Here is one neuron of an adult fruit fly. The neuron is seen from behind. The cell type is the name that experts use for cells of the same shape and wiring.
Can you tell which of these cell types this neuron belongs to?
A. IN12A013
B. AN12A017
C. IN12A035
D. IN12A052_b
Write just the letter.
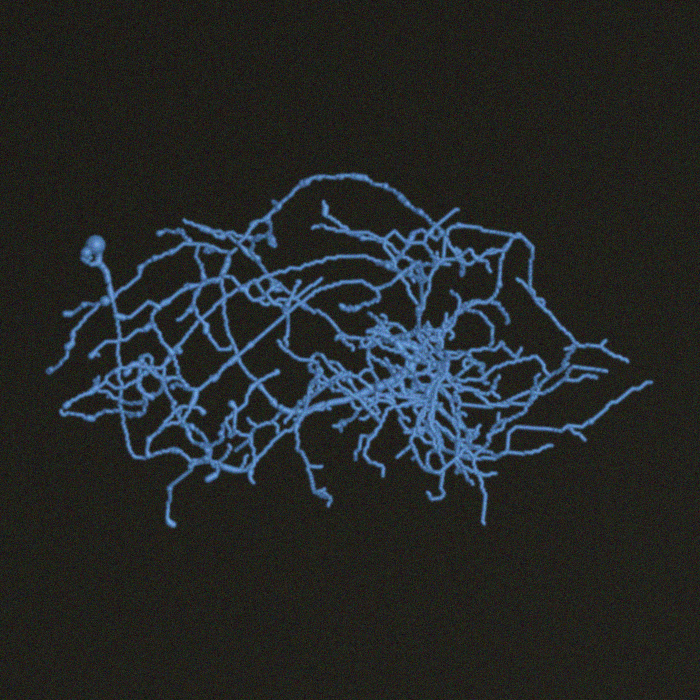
A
